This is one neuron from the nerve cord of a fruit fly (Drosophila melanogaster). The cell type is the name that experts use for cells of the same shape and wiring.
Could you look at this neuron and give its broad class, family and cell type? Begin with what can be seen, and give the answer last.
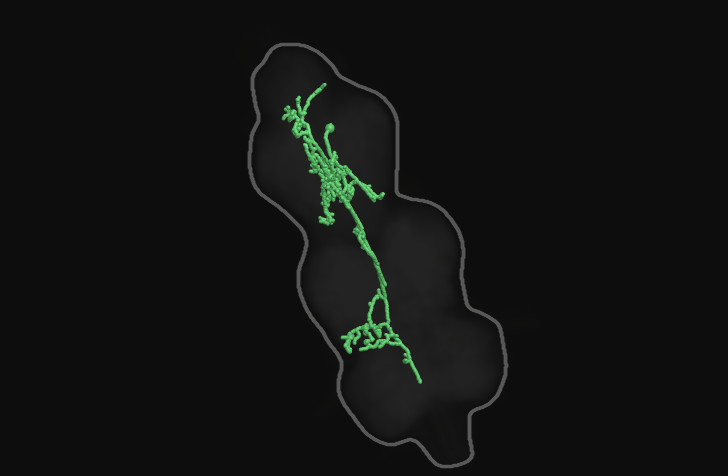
As drawn here it is taller than it is wide. Its broad class is nerve-cord intrinsic neuron. The family is hemilineage 05B. The cell type is IN05B055.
